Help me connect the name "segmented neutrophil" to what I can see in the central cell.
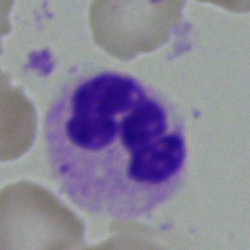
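Much of what you can see here sits well with a segmented neutrophil. Start with the outline: it is round and smooth, and the chromatin inside is dark purple and densely clumped.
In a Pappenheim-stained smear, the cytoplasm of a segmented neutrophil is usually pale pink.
Here the cytoplasm is abundant and pale pinkish-lilac, which fits that well.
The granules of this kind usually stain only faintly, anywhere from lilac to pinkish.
Look closely and you will find fine, faint lilac granules in the cytoplasm, in keeping with that.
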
